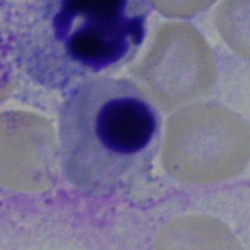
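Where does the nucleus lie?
Off-centre, toward the upper right of the cell.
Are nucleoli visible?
None can be seen.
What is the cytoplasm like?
Plentiful and pale grey-blue, with no granules.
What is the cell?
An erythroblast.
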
